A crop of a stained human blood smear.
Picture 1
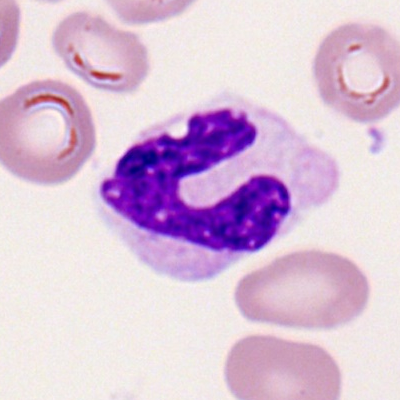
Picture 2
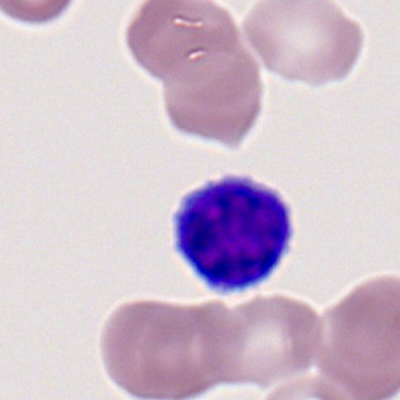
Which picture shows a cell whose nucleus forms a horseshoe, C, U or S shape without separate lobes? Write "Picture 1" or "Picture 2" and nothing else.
Picture 1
